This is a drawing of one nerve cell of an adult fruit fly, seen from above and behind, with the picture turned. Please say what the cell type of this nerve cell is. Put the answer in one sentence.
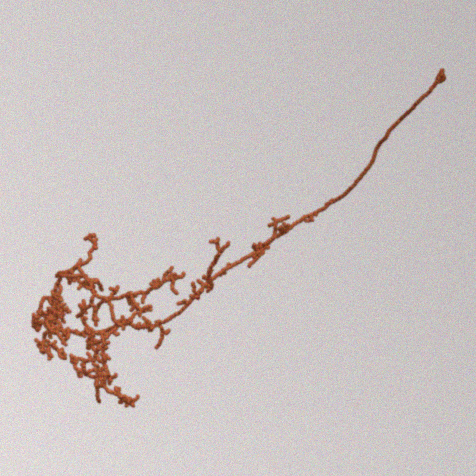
The cell type is IN06B052.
